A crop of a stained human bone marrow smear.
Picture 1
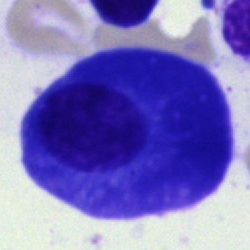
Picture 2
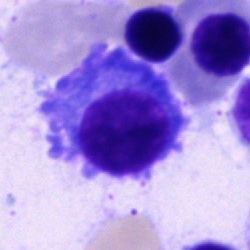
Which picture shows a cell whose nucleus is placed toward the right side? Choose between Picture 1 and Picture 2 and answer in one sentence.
Toward the right lies the nucleus of the cell in picture 2.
